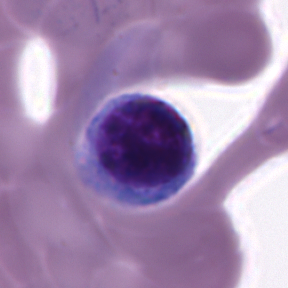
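Plasma cell, the one at the centre of this blood smear. Its nucleus seems to sit a little off-centre, toward the upper right. The chromatin looks dense and has taken a dark purple stain. As far as I can tell, there are no nucleoli in the nucleus. Nor can I find any vacuoles in the cytoplasm.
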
